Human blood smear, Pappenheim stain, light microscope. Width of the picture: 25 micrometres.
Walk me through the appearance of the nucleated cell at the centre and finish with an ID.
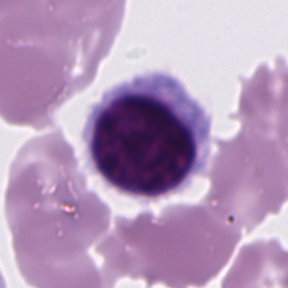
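Edge first: the outer edge of the cell is irregular, with small bumps along it. Chromatin next: dark purple and coarsely clumped. Cytoplasm last: it shows no granules and contains no vacuoles. Name: hairy cell.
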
